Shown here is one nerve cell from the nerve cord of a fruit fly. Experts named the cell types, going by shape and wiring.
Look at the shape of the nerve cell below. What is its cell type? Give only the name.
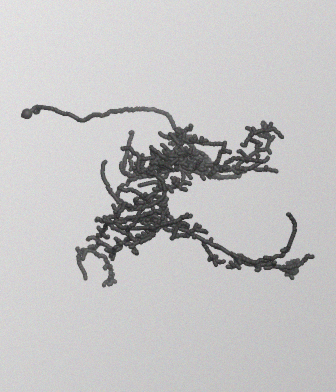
IN03A037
